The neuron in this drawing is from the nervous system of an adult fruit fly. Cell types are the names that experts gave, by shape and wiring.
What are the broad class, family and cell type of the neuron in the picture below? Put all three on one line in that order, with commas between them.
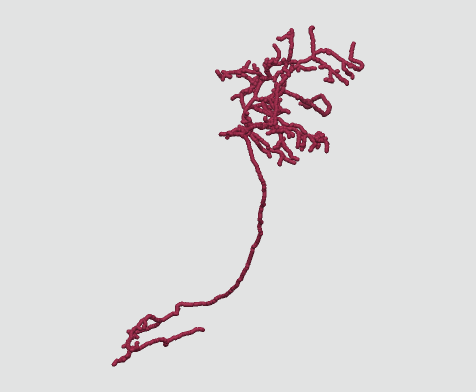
central-brain intrinsic neuron, hemilineage VLPd1, LHAD2c1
